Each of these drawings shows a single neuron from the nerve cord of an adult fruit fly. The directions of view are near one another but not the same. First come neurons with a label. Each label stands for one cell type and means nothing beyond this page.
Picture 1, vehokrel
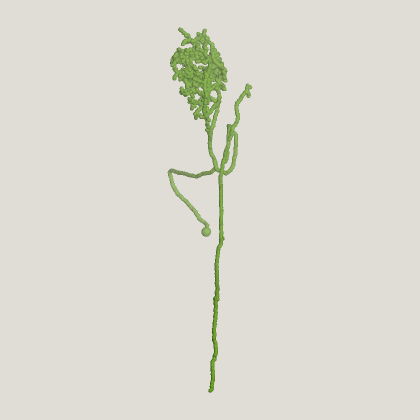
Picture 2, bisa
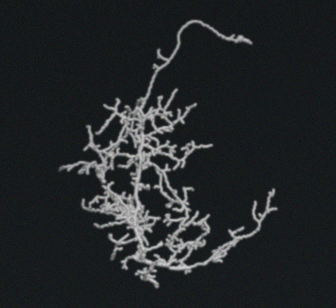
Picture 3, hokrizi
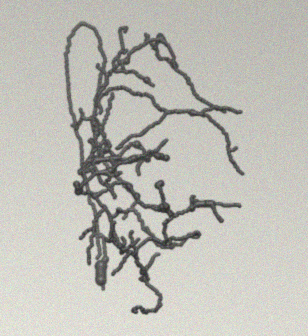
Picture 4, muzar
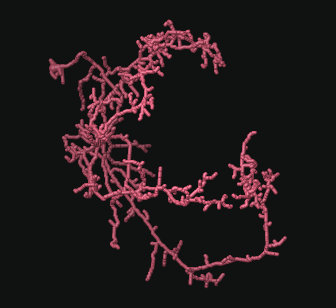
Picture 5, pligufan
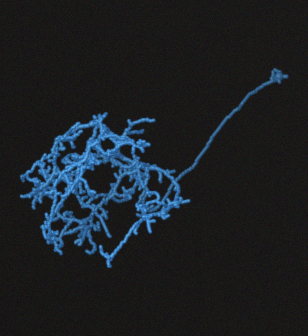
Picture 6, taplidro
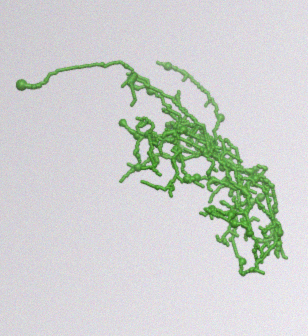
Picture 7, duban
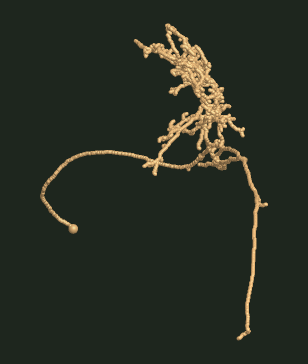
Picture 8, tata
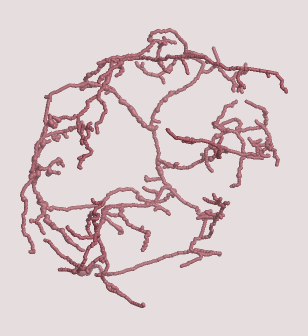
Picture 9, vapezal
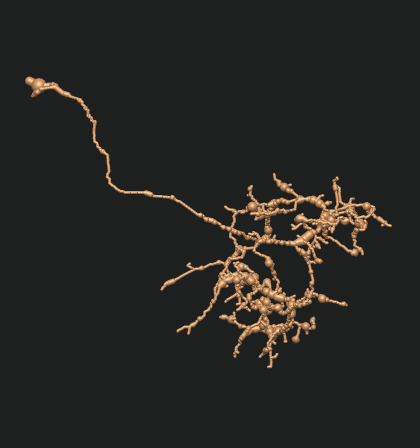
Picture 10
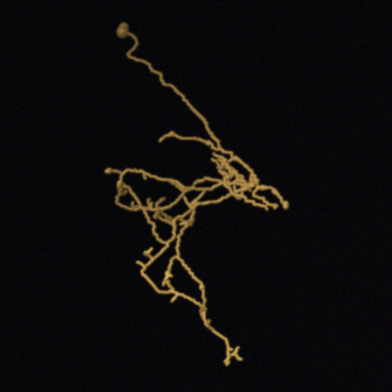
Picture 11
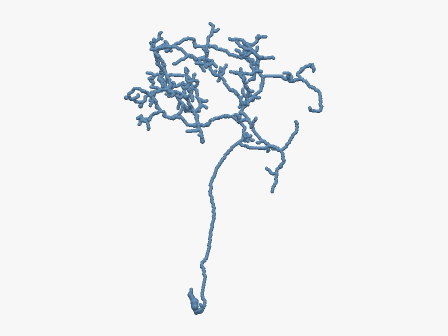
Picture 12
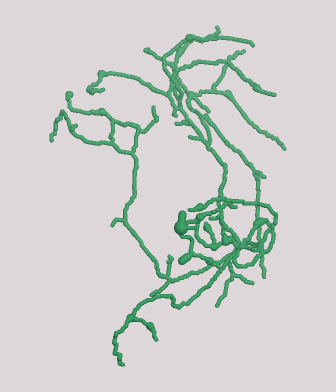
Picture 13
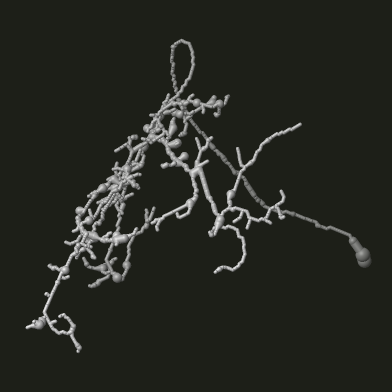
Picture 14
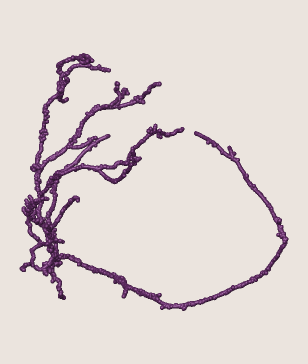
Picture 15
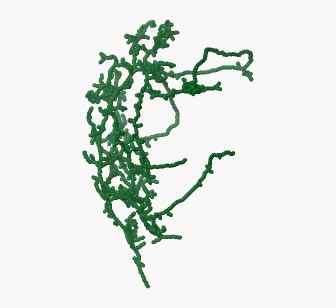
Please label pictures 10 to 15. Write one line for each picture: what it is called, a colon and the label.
10: taplidro
11: vapezal
12: taplidro
13: hokrizi
14: muzar
15: bisa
